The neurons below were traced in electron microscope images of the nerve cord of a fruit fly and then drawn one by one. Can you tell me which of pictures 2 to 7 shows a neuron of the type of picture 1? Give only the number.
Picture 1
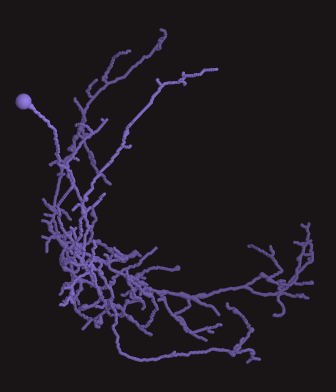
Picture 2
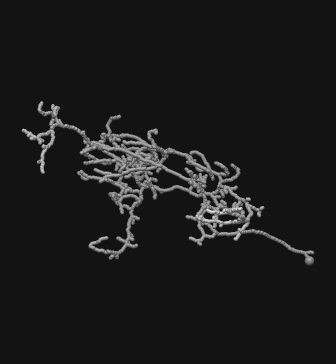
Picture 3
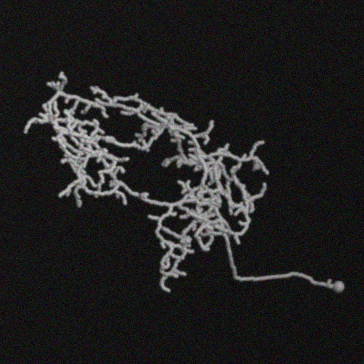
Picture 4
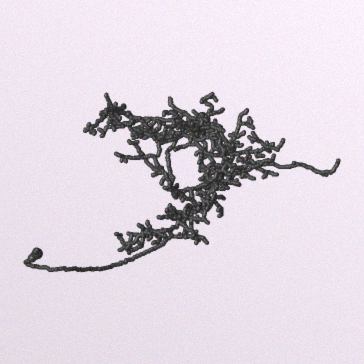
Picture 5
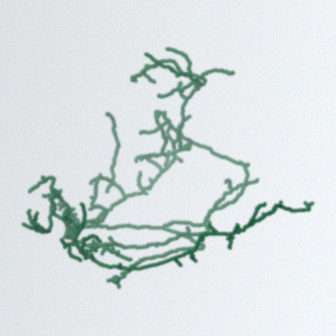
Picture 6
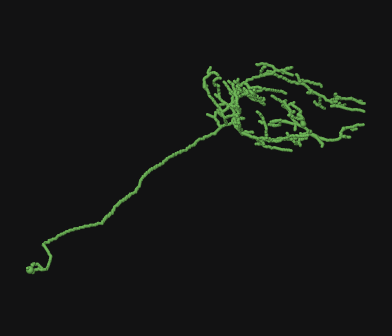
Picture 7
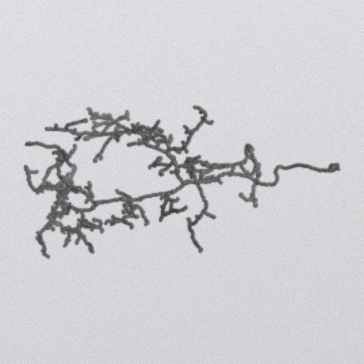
2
